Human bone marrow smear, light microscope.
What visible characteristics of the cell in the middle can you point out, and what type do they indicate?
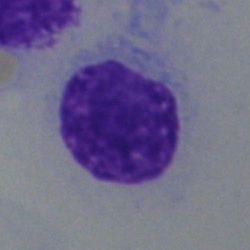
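Scant cytoplasmic rim around a nucleus occupying most of the cell. Chromatin dense, dark purple, broken by small paler spots. Outer cytoplasmic edge faint and ragged, not sharply drawn. No cytoplasmic granules seen. Hairy cell.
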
